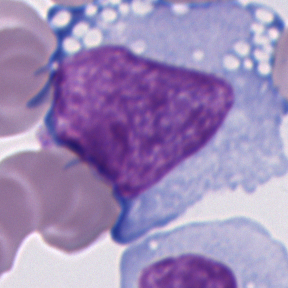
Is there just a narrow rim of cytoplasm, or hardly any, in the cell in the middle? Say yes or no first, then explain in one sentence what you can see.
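No. The cytoplasm is abundant and pale grey-blue.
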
